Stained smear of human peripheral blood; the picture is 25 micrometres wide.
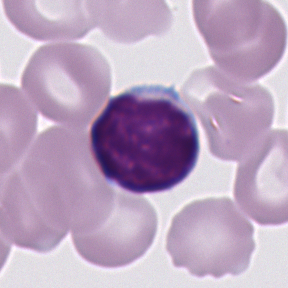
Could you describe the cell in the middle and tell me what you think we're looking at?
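Looking first at the shape, I see a smooth, round outline. The rim of cytoplasm is pale blue, and it shows up most clearly as a crescent along the top edge of the cell. Within the nucleus I cannot make out any distinct nucleolus. So I would call this a typical lymphocyte.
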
